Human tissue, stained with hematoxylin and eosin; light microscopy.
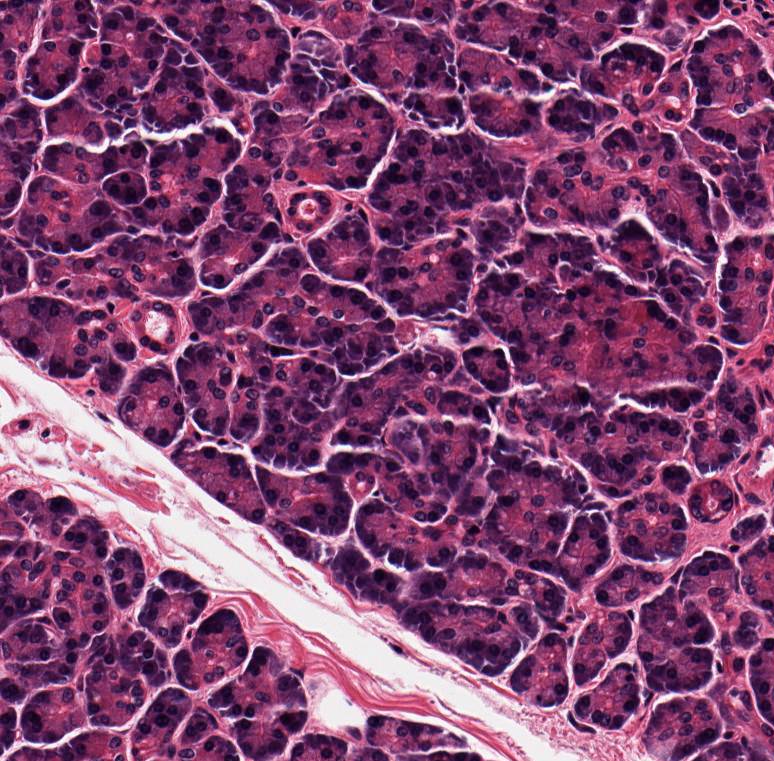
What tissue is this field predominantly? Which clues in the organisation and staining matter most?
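Exocrine pancreas, I'd say: small rounded acini, closely packed in lobules, fill the field. Their pyramidal cells hold round basal nuclei, with cytoplasm purple at the base and pink, granular toward the apex.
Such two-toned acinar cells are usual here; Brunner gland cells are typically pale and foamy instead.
Upper left, a small pale-lined duct with a round lumen lies among them.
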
